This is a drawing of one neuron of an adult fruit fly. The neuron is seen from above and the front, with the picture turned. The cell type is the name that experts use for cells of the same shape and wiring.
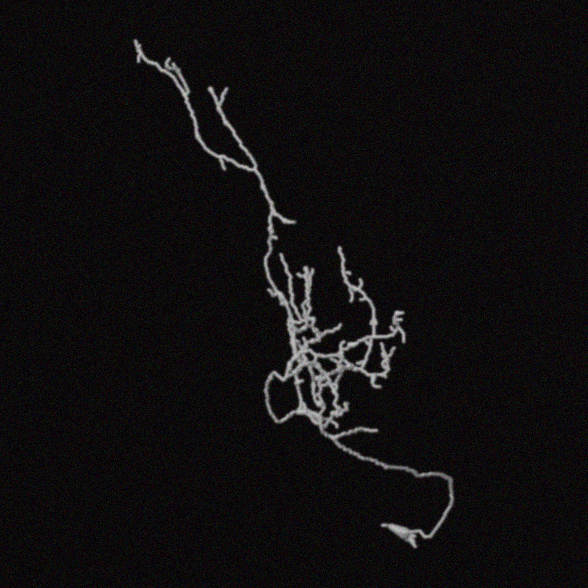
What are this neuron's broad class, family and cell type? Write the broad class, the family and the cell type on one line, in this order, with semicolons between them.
nerve-cord intrinsic neuron; hemilineage 03B; IN03B080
